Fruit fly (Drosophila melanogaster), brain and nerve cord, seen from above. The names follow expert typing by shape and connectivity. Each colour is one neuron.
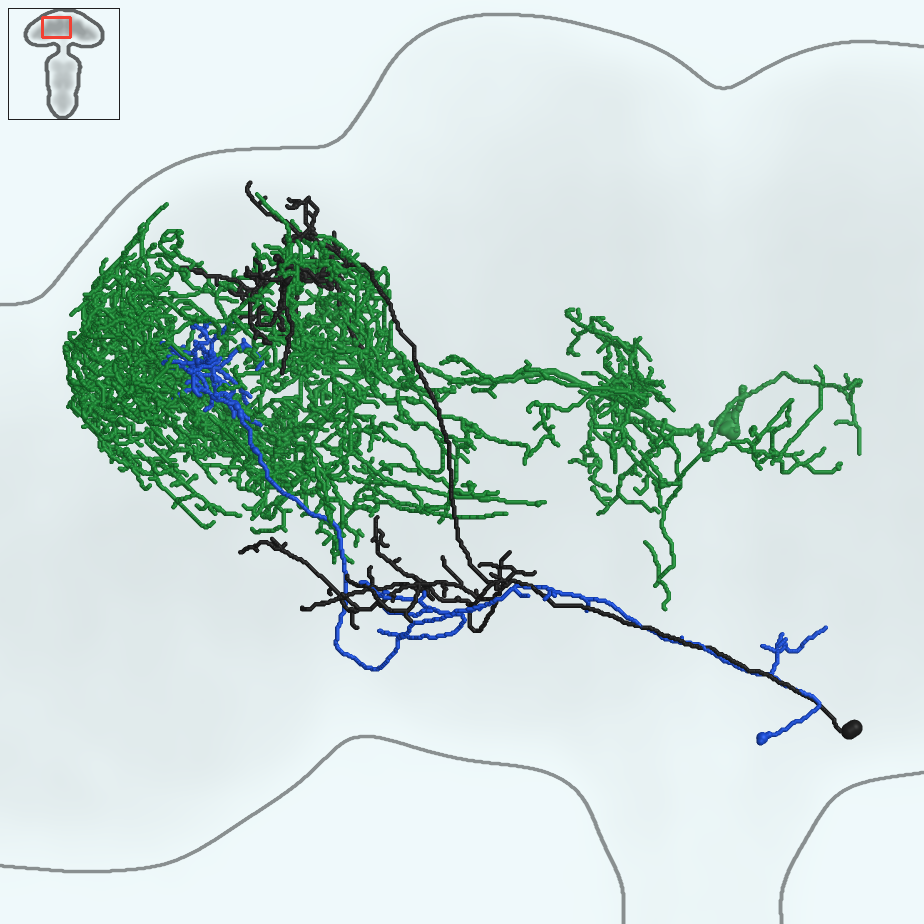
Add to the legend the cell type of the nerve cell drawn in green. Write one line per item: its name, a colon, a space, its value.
cell type: AVLP610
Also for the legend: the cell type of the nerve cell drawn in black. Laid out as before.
cell type: AVLP580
